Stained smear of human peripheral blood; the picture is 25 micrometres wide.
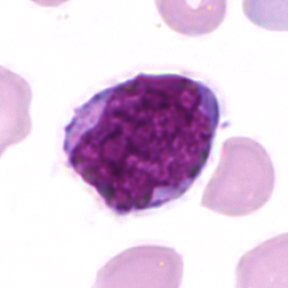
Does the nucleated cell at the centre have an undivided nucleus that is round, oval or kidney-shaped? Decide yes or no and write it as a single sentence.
Yes, the cell's nucleus is compact, undivided and round, oval or kidney-shaped.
